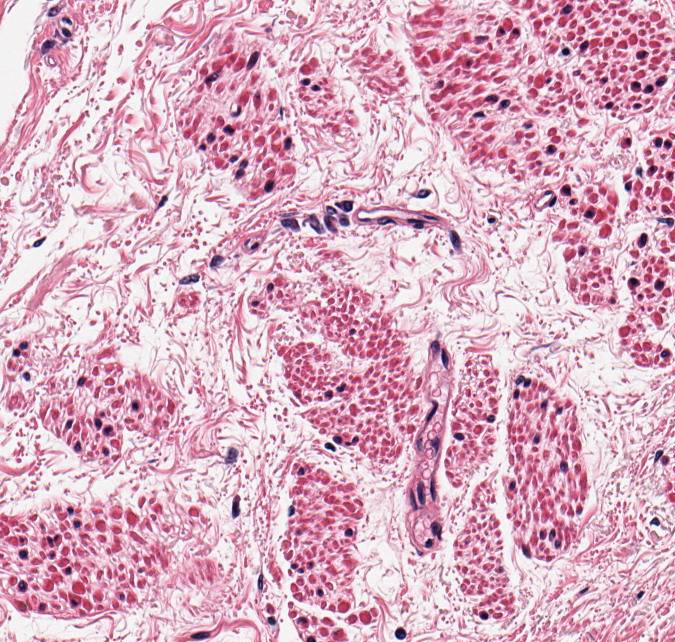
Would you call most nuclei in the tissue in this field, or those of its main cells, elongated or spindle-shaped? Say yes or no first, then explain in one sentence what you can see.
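No. Dark, round nuclei appear in only a minority of the muscle cell profiles within each bundle.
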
